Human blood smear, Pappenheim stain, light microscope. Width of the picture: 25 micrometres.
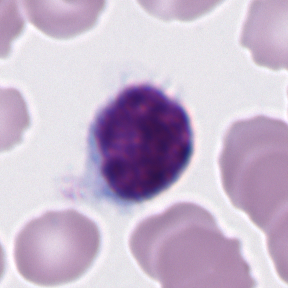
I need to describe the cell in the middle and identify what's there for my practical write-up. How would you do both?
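The nucleus is roughly round with a slightly bumpy, irregular outline and shows no nucleoli. A scant rim of cytoplasm lies mostly on its left side. Fine, hair-like projections extend from the cell's upper edge. The cell is a hairy cell.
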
